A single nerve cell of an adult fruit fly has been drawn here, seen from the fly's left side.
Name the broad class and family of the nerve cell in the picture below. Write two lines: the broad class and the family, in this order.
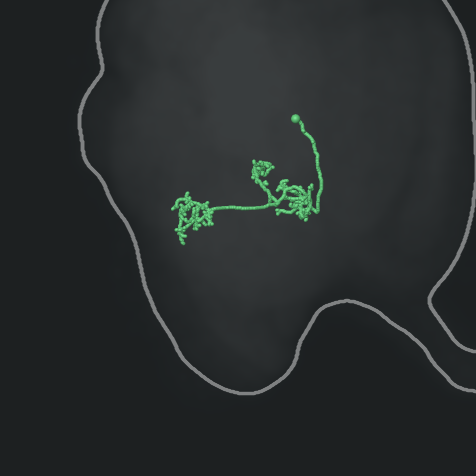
optic-lobe intrinsic neuron
Y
